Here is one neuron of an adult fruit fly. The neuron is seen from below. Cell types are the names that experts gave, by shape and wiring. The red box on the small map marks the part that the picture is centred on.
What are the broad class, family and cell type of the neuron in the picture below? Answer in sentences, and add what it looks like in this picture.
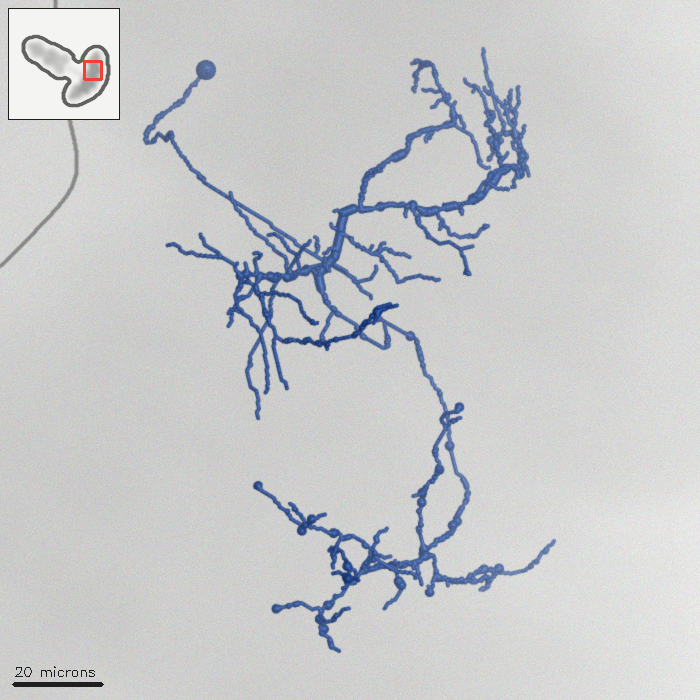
It is a central-brain intrinsic neuron. Its family is hemilineage DL1_ventral. Its cell type is PVLP207m. It is in the brain and does not reach the nerve cord. By the scale bar it is about 140 microns tall in this view. The picture shows dozens of branch ends.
